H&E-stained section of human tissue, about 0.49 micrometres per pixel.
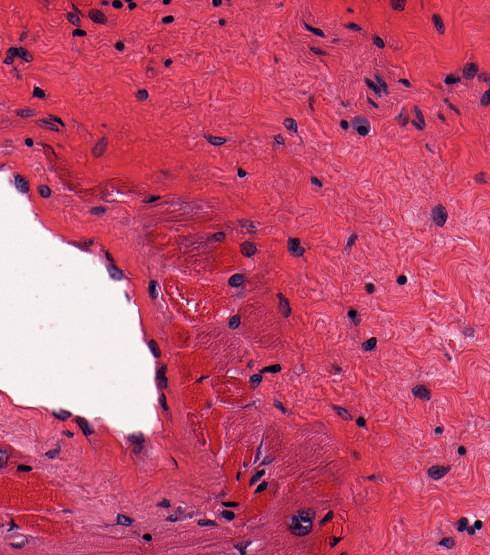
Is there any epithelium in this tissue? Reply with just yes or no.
No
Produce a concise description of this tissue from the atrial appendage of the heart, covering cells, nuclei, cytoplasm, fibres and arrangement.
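The field is mostly dense pink fibrous tissue, with one empty white space at its left edge. Small dark nuclei, oval to spindle-shaped, are sparsely scattered through the stroma. Below and right of the space lie groups of more deeply red-staining fibres. Fat cells are absent.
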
